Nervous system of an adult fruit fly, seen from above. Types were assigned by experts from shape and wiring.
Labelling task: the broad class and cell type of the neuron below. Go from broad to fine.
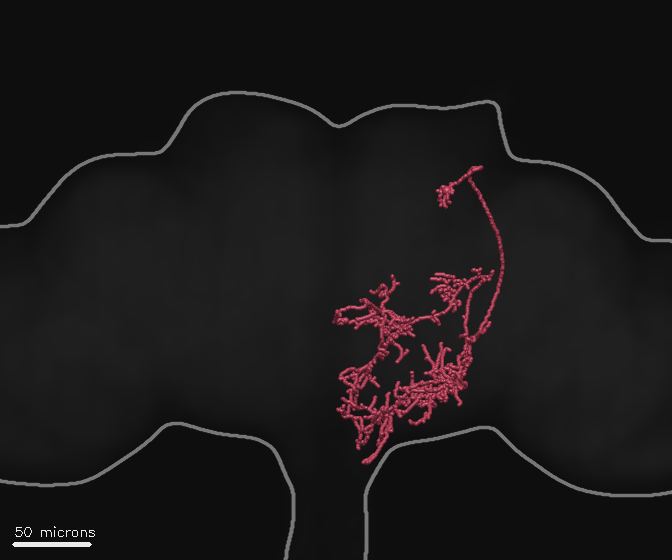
central-brain intrinsic neuron; GNG492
